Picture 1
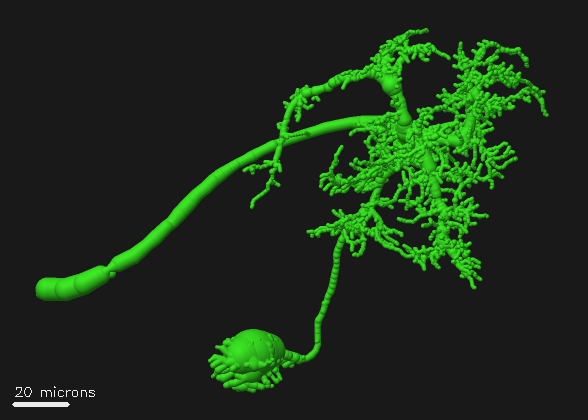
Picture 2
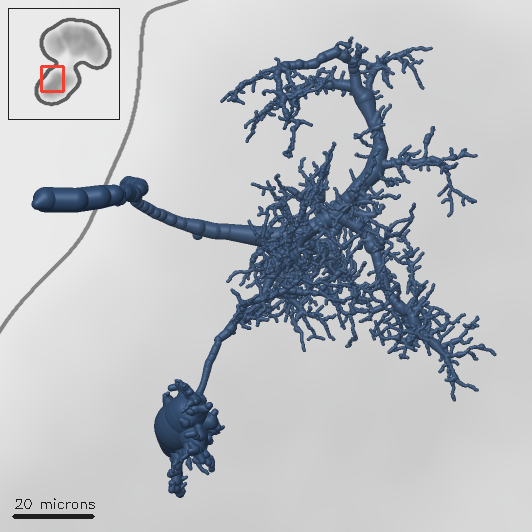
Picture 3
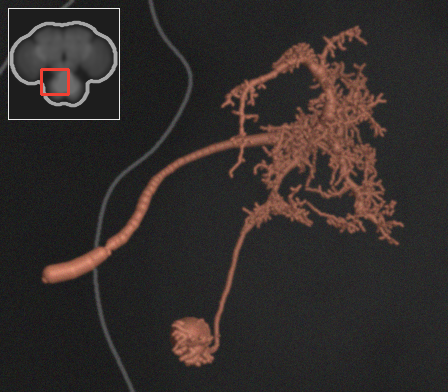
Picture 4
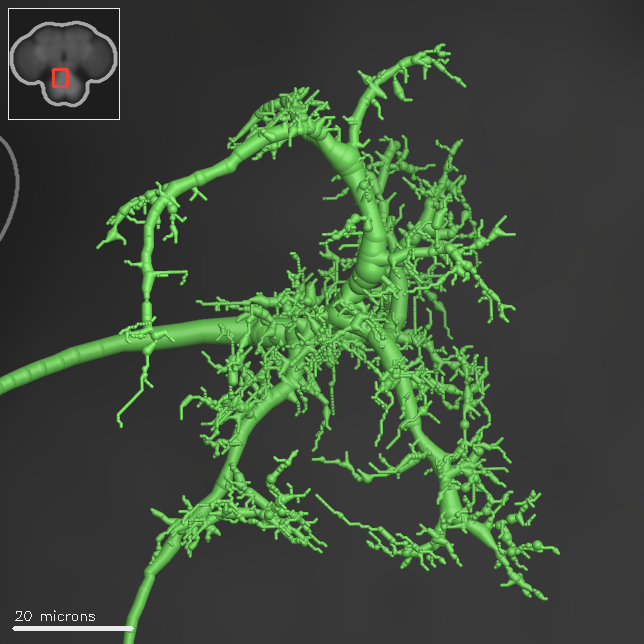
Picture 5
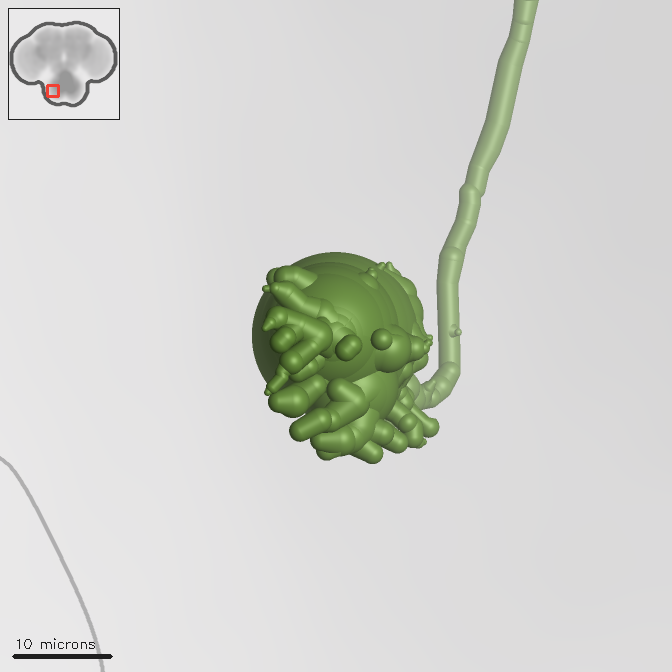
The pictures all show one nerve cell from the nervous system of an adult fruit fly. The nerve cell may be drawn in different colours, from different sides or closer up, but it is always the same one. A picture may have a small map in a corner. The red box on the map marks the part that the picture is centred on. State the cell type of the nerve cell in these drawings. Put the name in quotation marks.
"i1 MN"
